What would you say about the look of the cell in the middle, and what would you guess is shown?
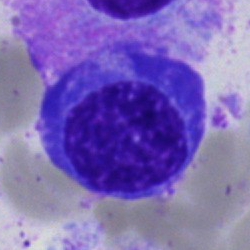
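Point one, the outline: roughly round. Point two, the cytoplasm: deep blue, with no granules. Point three: a paler area lies in that cytoplasm just above the nucleus. This is a plasma cell.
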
